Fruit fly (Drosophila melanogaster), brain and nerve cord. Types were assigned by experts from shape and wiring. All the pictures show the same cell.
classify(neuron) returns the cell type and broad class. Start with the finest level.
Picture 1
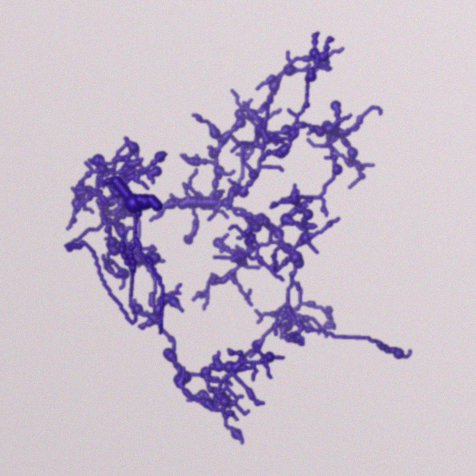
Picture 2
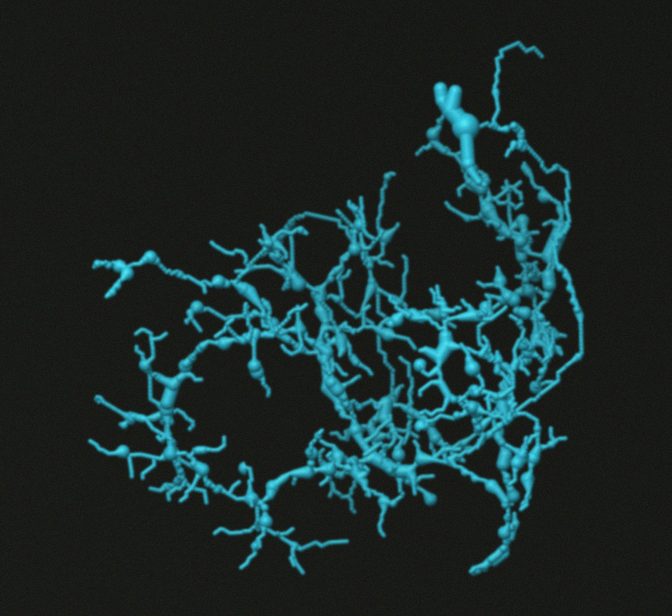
INXXX401; nerve-cord intrinsic neuron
